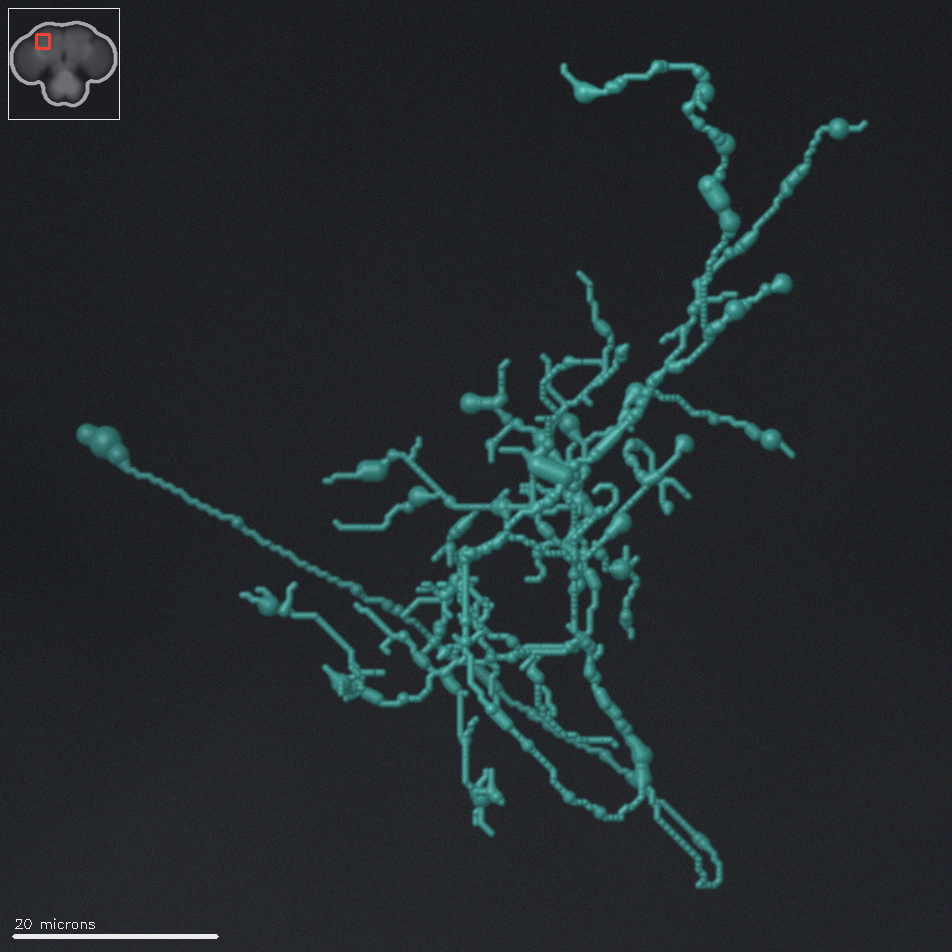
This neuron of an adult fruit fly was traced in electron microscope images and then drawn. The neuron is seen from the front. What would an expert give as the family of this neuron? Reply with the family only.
hemilineage VLPp&l1_anterior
